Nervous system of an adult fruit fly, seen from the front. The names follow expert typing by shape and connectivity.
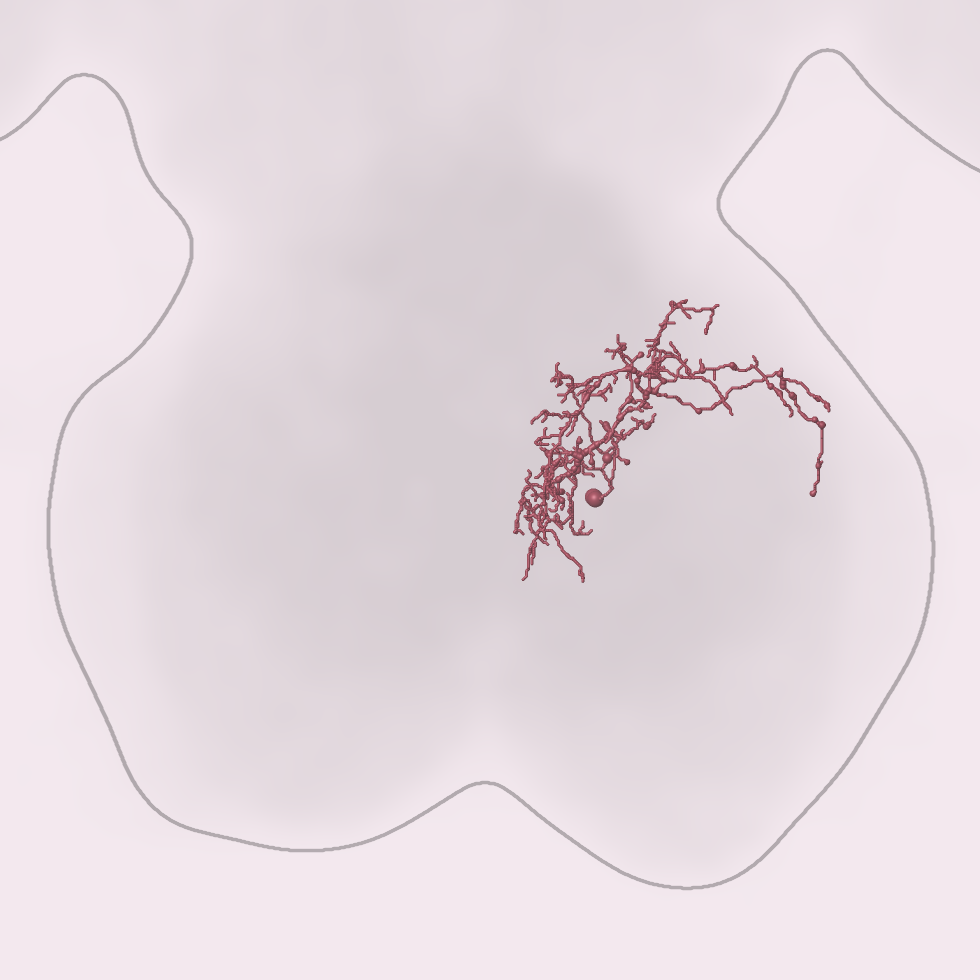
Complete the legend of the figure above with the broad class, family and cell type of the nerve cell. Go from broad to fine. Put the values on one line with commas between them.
nerve-cord intrinsic neuron, hemilineage 03A, IN03A083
